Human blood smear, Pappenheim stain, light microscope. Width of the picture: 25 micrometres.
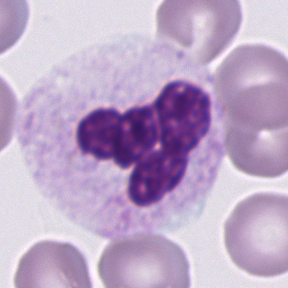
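Segmented neutrophil in a stained smear of peripheral blood. Its chromatin is dark purple and densely clumped, and no nucleoli are visible in the nucleus. Fine lilac granules are scattered evenly through the cytoplasm, which shows no vacuoles.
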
